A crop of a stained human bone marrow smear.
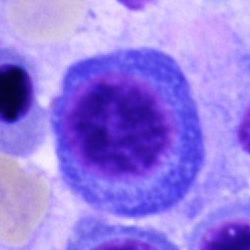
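Plasma cell occupying the middle of the field. The outline is broadly rounded, with slightly squared-off sides. Deep blue cytoplasm forms a rim that is wider below the nucleus than above it. The chromatin is purple and fairly evenly spread, without coarse black clumps.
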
